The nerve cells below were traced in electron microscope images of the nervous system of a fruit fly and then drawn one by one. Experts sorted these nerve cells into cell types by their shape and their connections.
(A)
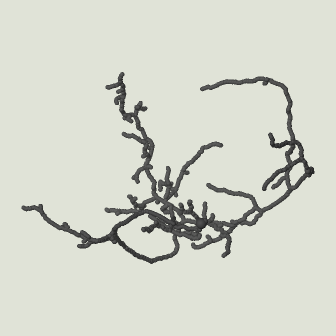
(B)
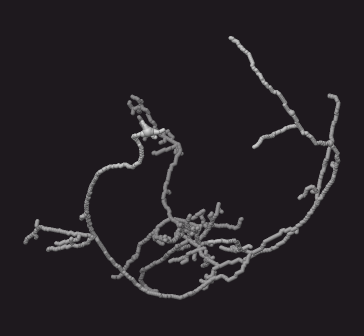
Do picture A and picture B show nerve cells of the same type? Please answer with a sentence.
They are of the same cell type.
